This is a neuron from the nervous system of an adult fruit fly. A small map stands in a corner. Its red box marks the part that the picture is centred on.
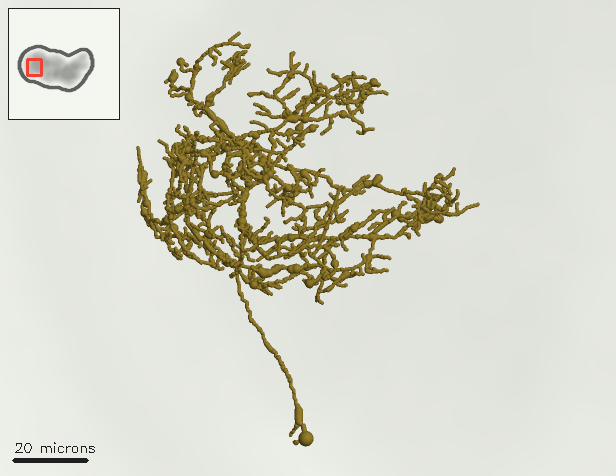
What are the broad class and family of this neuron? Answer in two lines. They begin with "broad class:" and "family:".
broad class: central-brain intrinsic neuron
family: hemilineage VLPl&p1_lateral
